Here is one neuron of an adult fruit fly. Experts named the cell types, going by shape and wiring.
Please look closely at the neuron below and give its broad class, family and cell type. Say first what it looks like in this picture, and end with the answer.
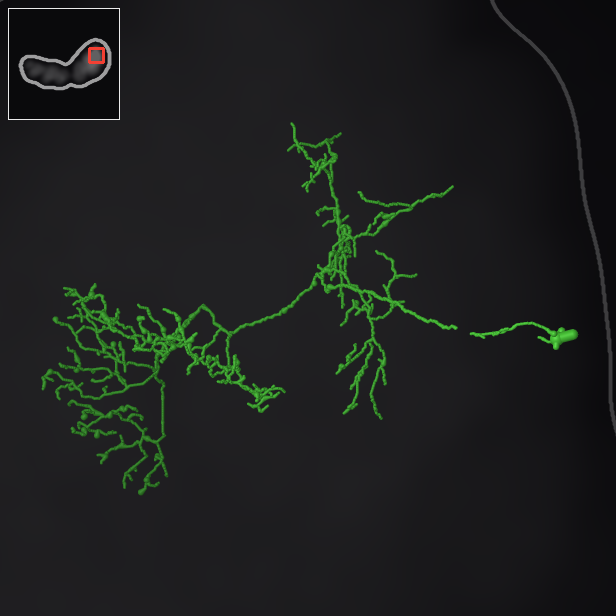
The cell body can be seen on the right of the picture. In this view it is wider than it is tall. It is a central-brain intrinsic neuron. Its family is hemilineage AOTUv4_ventral. Its cell type is FB4Q_c.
